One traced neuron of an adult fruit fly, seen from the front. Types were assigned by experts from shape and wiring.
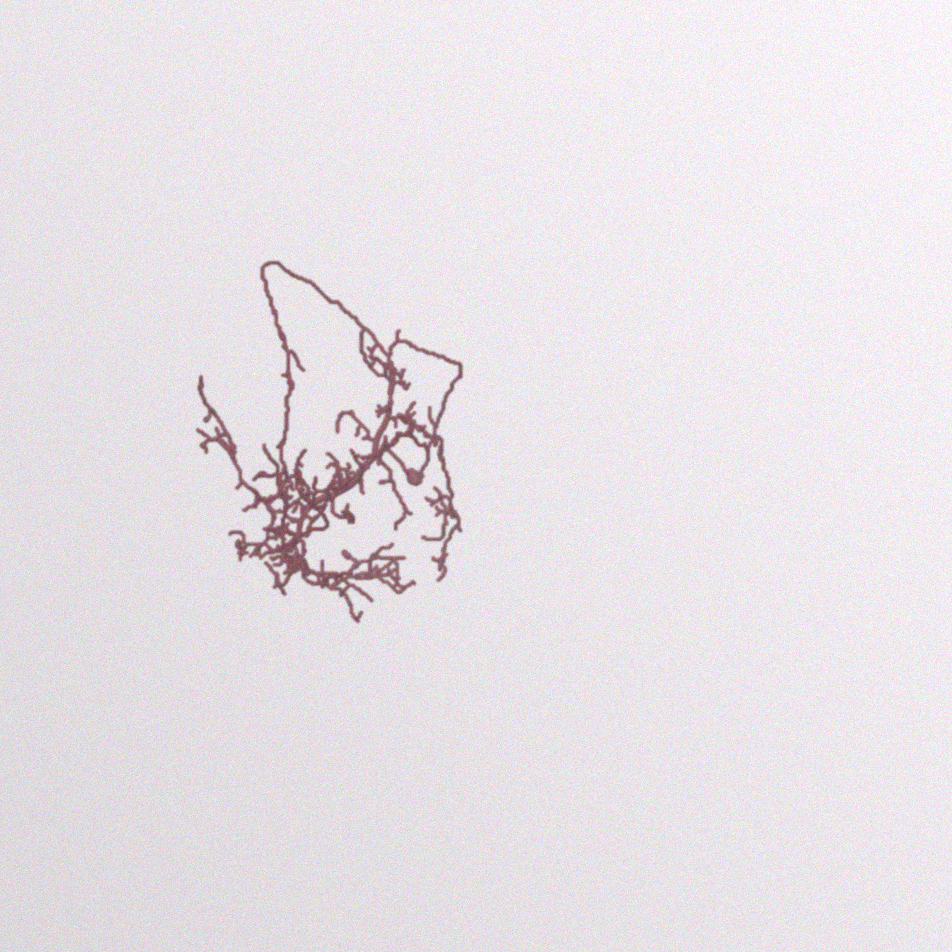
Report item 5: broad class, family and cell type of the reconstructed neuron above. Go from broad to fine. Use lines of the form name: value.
broad class: nerve-cord intrinsic neuron
family: hemilineage 03A
cell type: IN03A075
